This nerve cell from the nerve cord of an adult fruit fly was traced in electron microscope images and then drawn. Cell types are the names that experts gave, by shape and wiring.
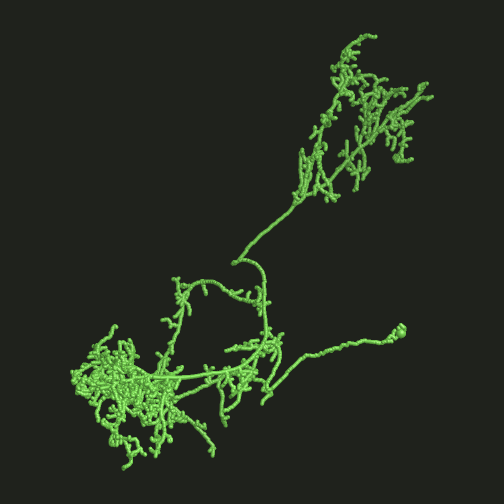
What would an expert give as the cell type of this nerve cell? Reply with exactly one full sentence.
The cell type INXXX042 includes this nerve cell.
